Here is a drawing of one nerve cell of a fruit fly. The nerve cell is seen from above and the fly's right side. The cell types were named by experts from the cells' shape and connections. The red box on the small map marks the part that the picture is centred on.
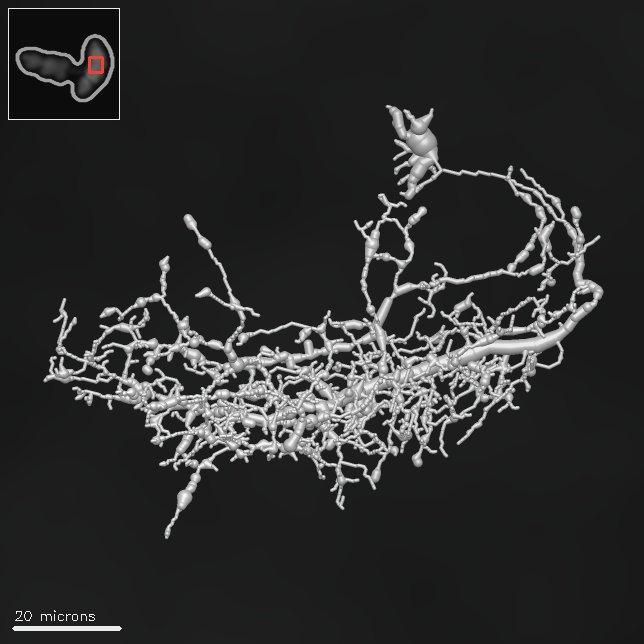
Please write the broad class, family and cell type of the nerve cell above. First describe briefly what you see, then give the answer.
It lies in the brain. From left to right in the picture it spans about 110 microns. The picture shows more than a hundred branch ends. This is a central-brain intrinsic neuron. The family is hemilineage WEDa1. Its cell type is SAD110.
